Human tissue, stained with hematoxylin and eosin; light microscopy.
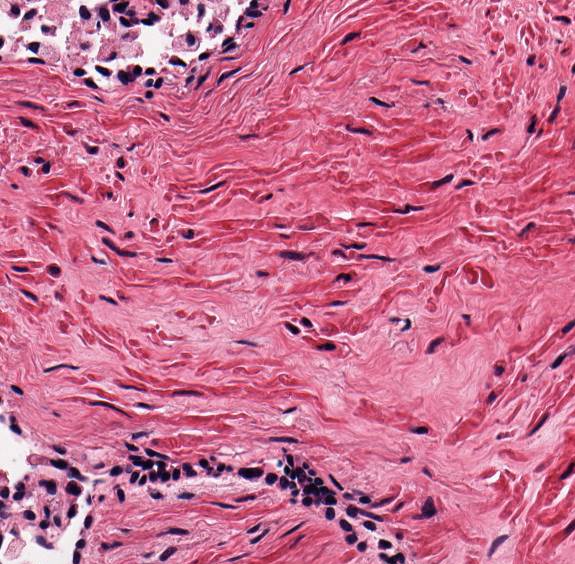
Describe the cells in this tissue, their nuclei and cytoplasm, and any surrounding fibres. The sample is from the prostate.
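First, densely packed pink fibrous tissue fills almost the whole field. Second, its fibres are wavy, running mostly side to side or obliquely. Third, the scattered nuclei are mostly dark, slender and spindle-shaped. Last, a small cluster of closely packed, small, round, dark nuclei lies beside a narrow cleft at lower left-centre.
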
